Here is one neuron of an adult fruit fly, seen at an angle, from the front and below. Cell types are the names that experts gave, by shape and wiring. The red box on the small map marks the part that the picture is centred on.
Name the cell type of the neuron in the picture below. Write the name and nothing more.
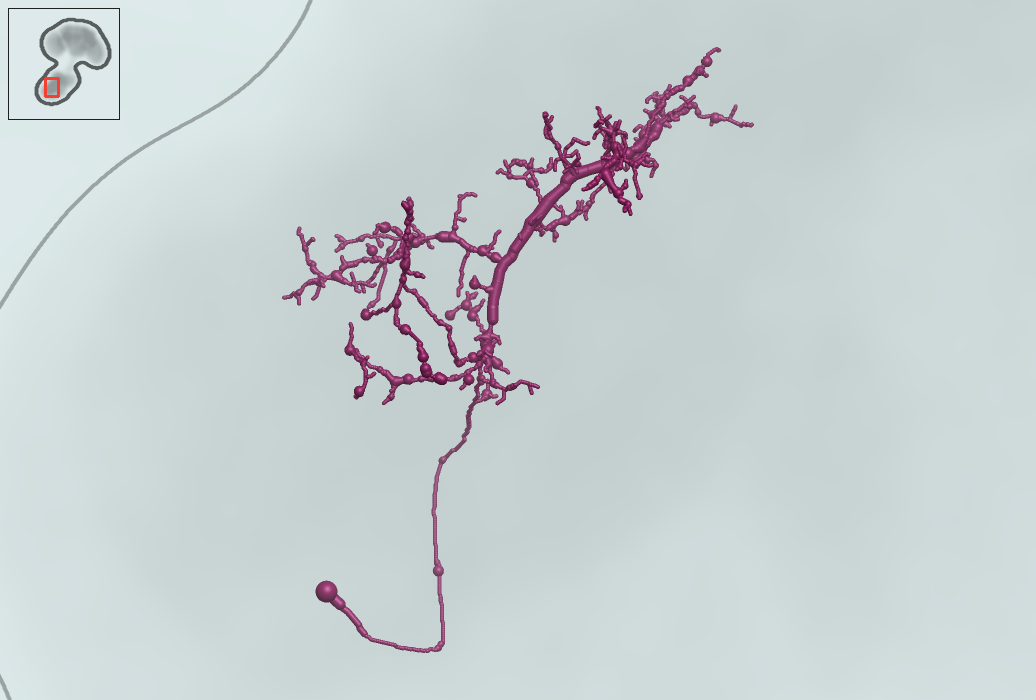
IN20A.22A036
